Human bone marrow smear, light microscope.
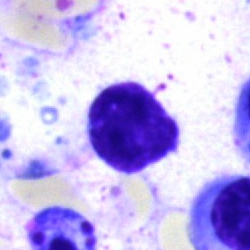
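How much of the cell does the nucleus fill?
Nearly all of it.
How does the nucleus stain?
Deep purple, and dense throughout.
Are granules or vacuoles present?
Neither can be seen.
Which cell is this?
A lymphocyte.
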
